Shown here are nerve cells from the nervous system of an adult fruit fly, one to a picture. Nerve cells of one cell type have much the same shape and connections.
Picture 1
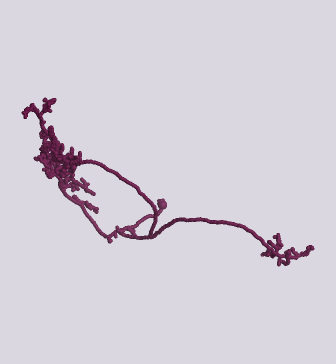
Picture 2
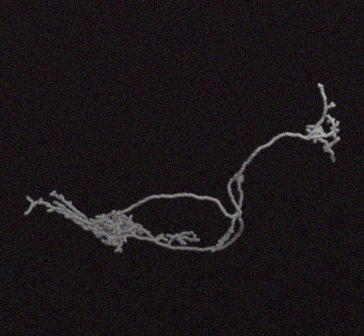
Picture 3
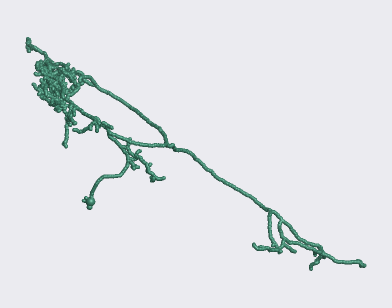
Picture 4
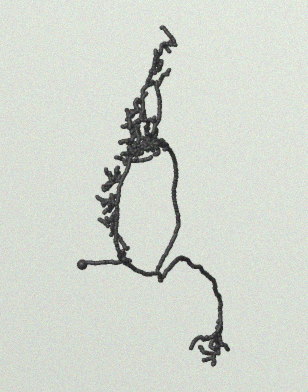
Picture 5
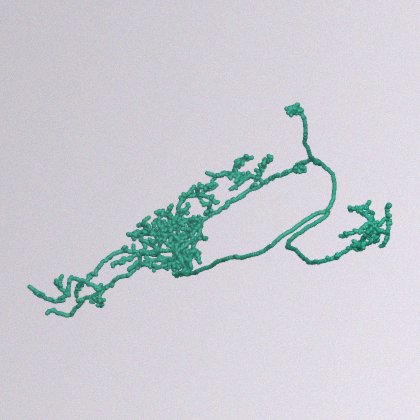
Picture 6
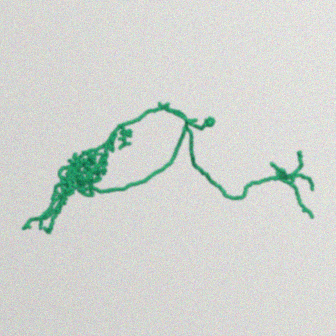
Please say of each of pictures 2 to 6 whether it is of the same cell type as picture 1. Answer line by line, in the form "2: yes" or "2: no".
2: yes
3: yes
4: yes
5: yes
6: yes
